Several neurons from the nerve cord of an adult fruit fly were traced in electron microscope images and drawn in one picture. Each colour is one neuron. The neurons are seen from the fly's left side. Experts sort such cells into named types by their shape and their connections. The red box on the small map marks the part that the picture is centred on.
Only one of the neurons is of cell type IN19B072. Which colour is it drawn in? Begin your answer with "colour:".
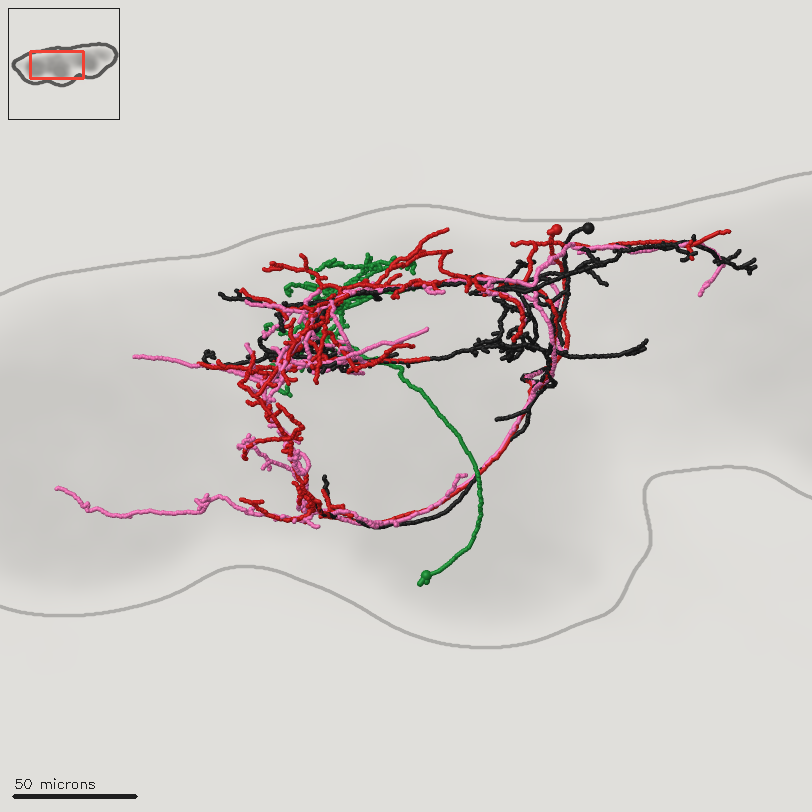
colour: pink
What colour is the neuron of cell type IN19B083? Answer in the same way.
colour: black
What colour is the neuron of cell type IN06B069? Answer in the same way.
colour: green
